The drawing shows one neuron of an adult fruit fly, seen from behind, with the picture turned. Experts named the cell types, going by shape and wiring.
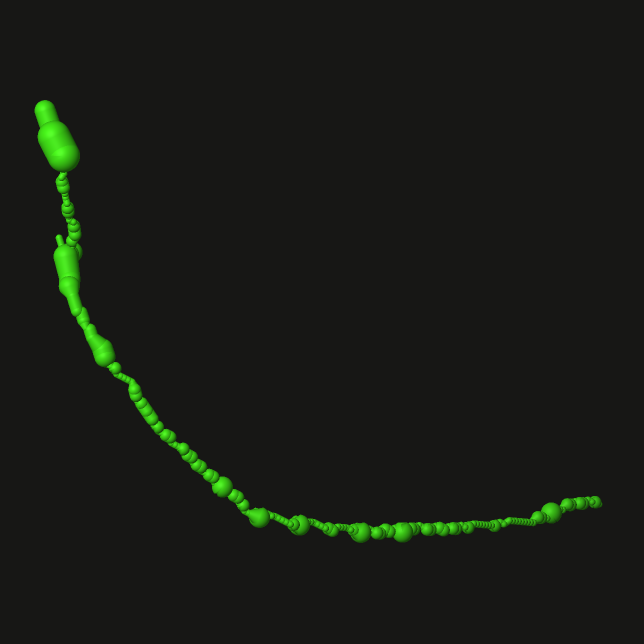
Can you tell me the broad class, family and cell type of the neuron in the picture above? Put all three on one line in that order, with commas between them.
optic-lobe intrinsic neuron, L, L1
